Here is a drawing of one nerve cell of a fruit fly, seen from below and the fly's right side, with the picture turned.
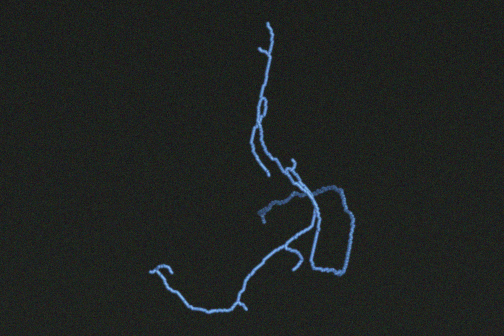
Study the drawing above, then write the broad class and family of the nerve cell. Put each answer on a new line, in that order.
sensory neuron entering the nerve cord
class mechanosensory tactile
